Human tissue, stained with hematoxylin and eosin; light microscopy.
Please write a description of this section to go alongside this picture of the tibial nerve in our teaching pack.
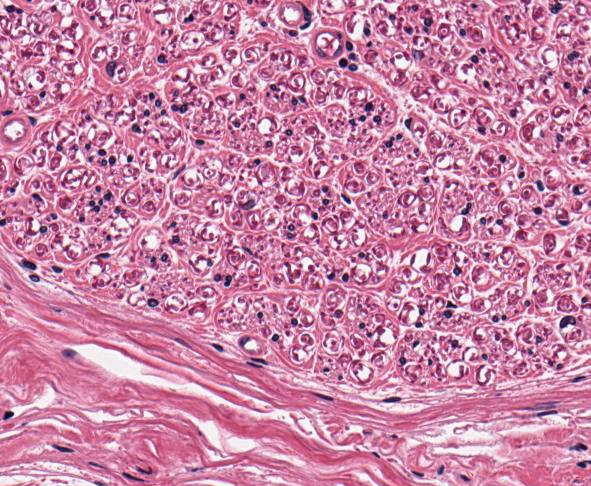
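First, below the bundle there is dense, wavy, pink collagen carrying few elongated nuclei. Next, at the lower left, empty clefts separate the collagen bundles. Finally, no epithelium or glands are present anywhere in the field.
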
